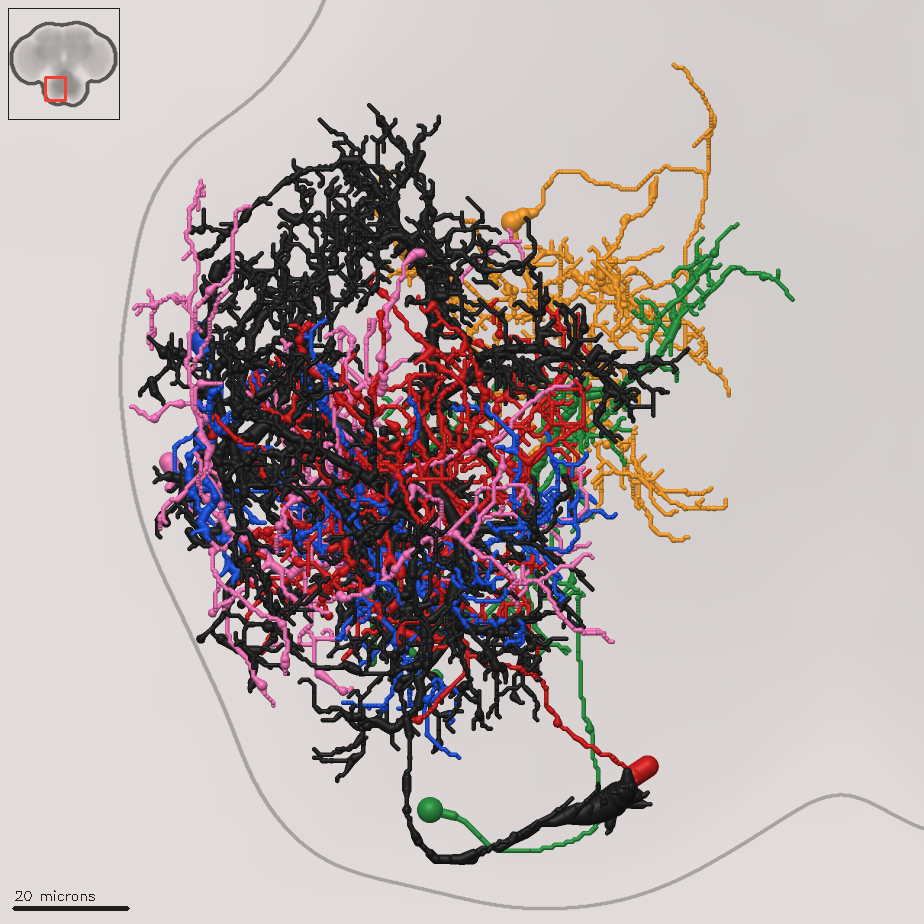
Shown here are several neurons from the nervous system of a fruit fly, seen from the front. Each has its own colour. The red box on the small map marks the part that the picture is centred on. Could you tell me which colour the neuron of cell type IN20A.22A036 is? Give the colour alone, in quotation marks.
"green"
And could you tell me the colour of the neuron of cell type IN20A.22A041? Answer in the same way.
"orange"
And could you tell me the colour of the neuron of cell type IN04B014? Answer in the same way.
"red"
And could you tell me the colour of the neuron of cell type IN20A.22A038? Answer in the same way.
"pink"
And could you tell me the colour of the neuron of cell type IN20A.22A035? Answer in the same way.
"blue"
